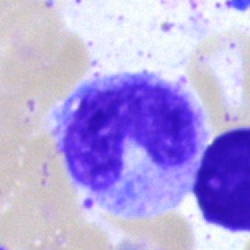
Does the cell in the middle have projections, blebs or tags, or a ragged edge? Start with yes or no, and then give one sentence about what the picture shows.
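No. The cell outline is roughly round and smooth.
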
